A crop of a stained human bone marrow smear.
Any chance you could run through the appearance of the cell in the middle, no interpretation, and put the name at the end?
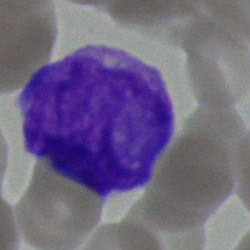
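The cell is roughly round, and its edge is slightly uneven and bumpy. Around the nucleus, little or no cytoplasm can be seen. Neither granules nor vacuoles are visible anywhere in the cell. This cell is a blast.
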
